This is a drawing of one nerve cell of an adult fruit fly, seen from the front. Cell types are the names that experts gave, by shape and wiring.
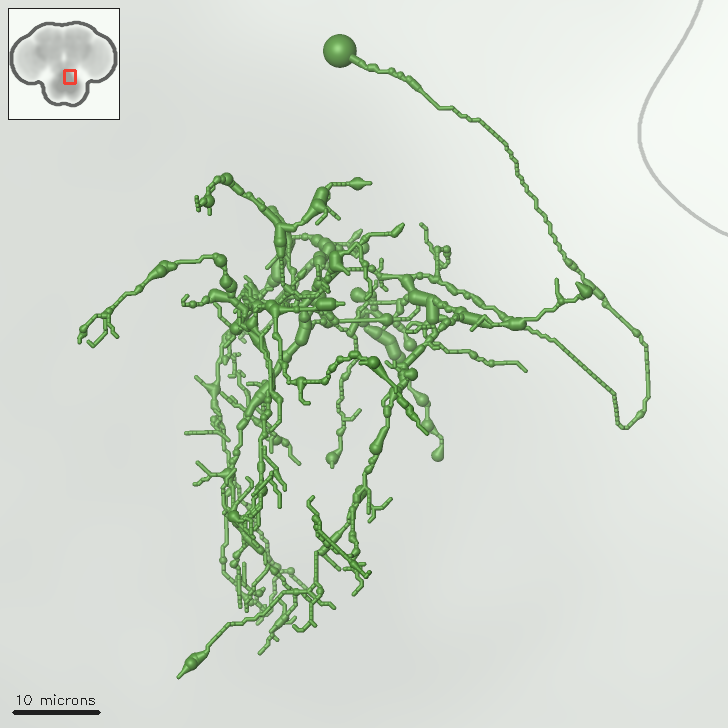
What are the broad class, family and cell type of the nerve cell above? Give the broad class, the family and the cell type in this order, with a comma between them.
nerve-cord intrinsic neuron, hemilineage 11B, IN11B017_a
